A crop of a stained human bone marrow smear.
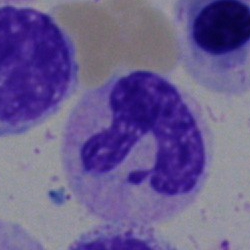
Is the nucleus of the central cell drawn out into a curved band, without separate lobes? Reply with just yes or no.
Yes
